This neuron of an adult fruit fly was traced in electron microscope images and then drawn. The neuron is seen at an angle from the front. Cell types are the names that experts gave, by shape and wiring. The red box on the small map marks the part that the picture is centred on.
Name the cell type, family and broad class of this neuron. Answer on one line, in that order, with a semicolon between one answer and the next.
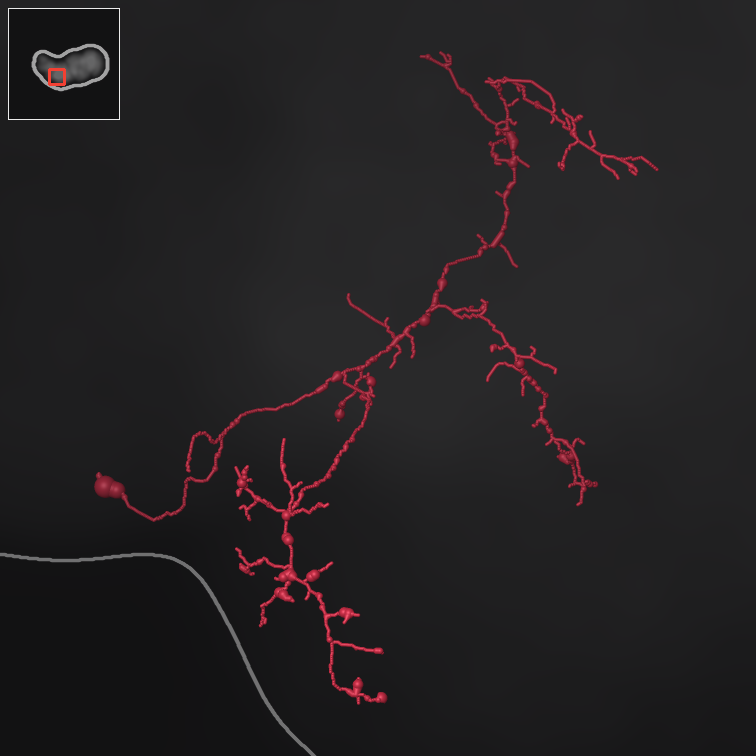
IN21A096; hemilineage 21A; nerve-cord intrinsic neuron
